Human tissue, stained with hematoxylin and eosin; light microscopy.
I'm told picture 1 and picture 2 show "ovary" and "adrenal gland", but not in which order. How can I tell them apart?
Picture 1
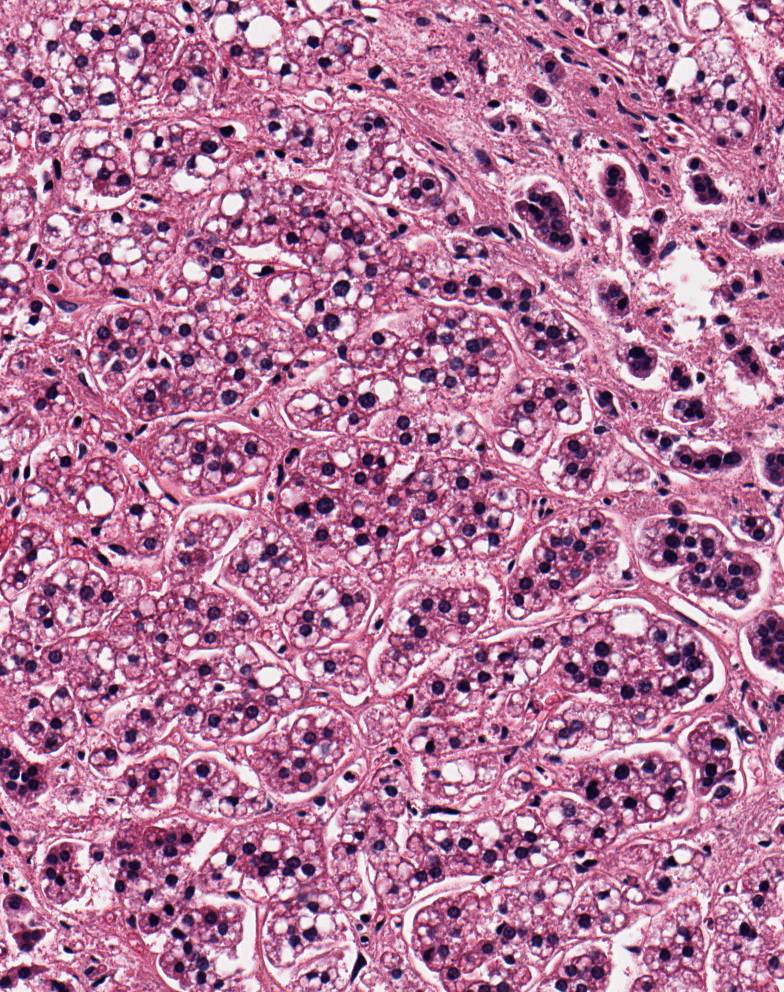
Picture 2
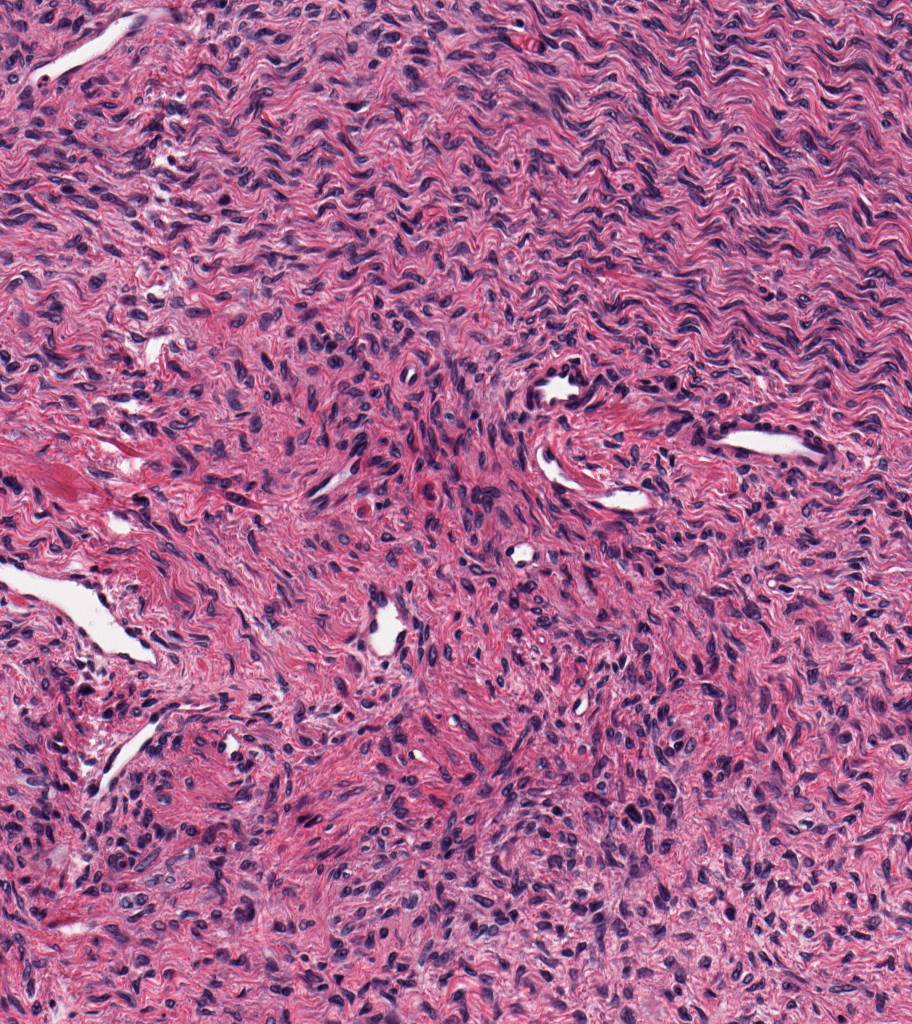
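The first is the adrenal gland; the second, the ovary. In the first, most cells sit in rounded nests without a central glandular lumen, divided by thin pink fibrous partitions with flattened, elongated nuclei. Notice the bubbly look: most nest cells are filled with many small clear vacuoles. In the second, cells crowd more in the centre and lower field than at upper right, where collagen fibres are wavy. Nuclei there are dark, oval to elongated and fairly uniform, and the scant pale pink cytoplasm has indistinct borders.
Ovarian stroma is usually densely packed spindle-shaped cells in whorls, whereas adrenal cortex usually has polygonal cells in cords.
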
